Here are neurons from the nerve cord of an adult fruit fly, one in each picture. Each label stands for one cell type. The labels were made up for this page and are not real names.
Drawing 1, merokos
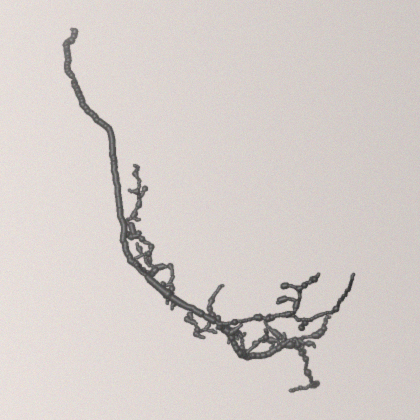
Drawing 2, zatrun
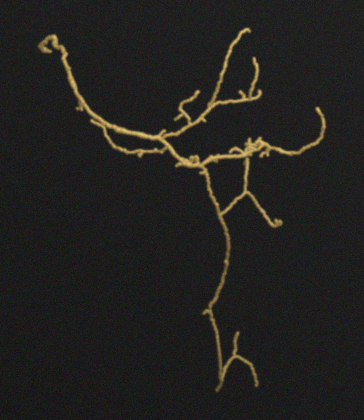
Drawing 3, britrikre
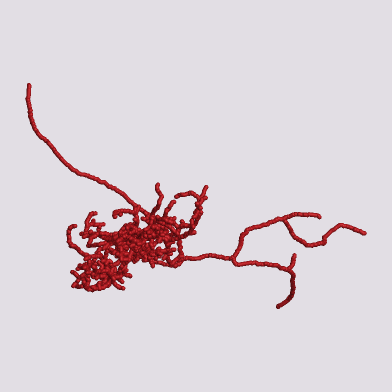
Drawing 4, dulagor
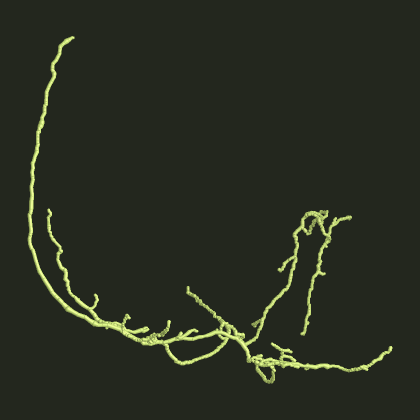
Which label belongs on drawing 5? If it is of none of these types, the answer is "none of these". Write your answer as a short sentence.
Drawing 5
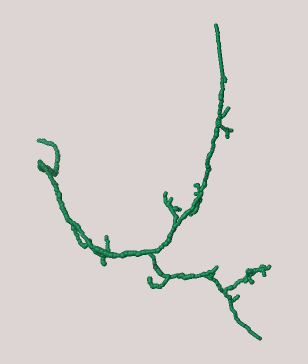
It belongs to merokos.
